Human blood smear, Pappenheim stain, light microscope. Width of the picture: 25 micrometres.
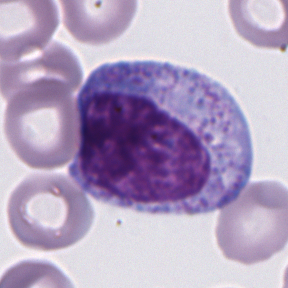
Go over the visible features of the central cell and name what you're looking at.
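First, the outline: a smooth oval, with no projections from the surface. The chromatin looks dark purple and fairly dense, broken by small paler gaps. Fine purple granules are scattered through the whole cytoplasm, and I see no clear vacuoles. This one is a promyelocyte.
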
